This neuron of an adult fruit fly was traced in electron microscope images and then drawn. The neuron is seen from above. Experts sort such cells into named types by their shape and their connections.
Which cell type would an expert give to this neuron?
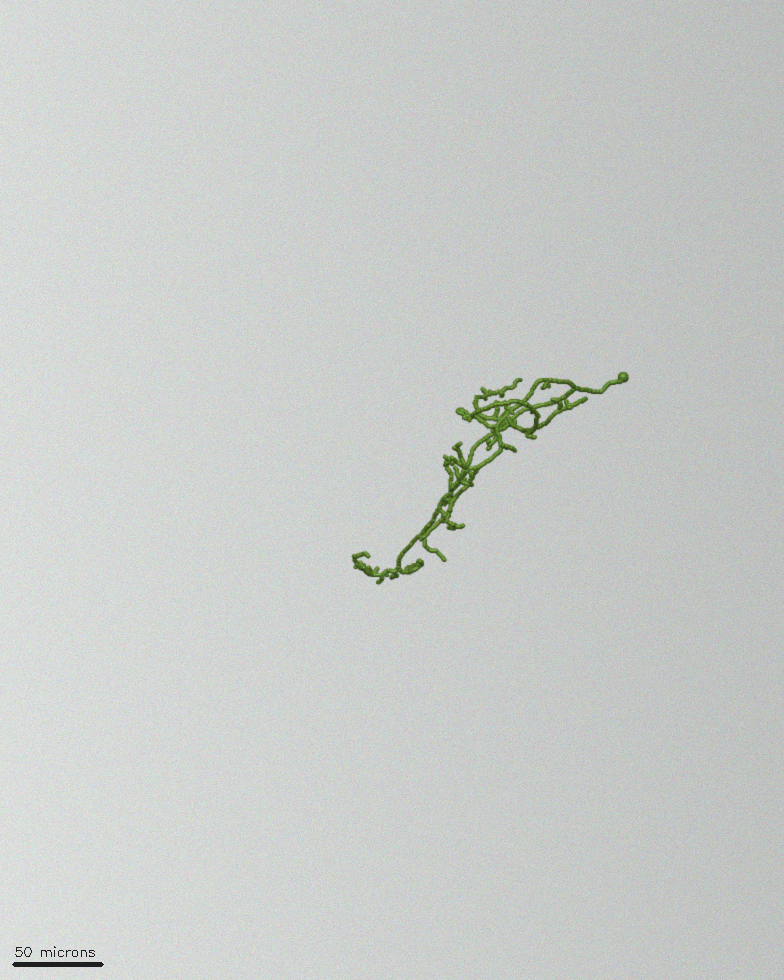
SMP019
